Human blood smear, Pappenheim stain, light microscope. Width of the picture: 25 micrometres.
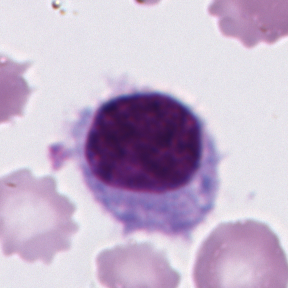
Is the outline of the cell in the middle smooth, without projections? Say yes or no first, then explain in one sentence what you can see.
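No. The cell's edge is irregular and frayed rather than smooth.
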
